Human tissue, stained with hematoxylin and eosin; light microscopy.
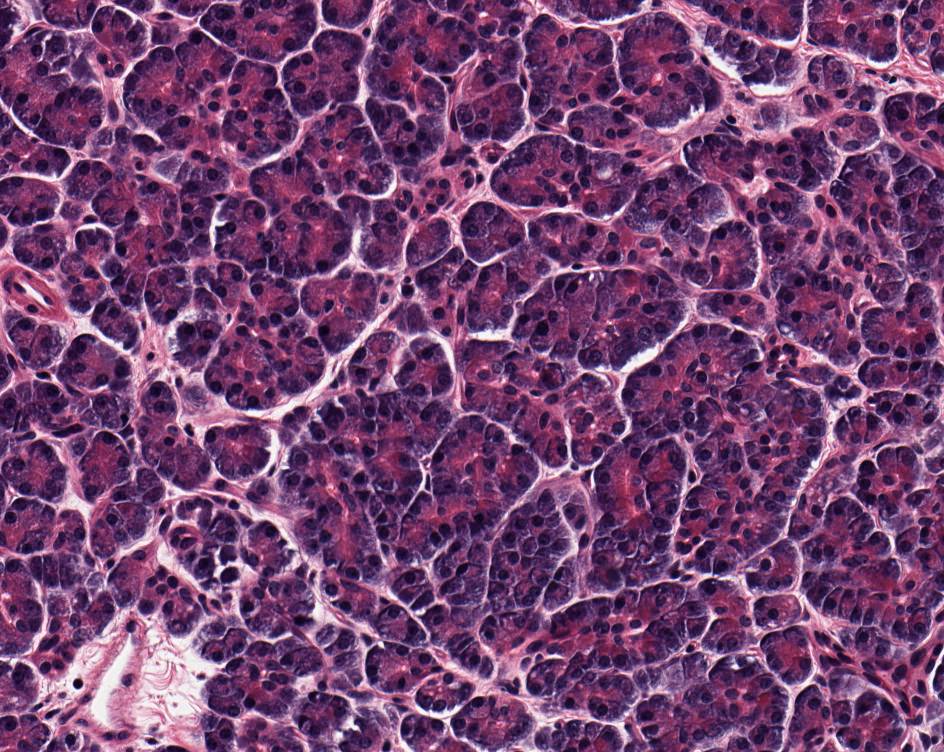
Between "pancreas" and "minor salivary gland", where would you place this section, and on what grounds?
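The answer is pancreas. Closely packed acini fill almost the whole field, grouped into small lobules by thin connective tissue strands. In each acinus the cytoplasm is pink toward the centre and deeper purple at the base, where the round, dark nuclei lie.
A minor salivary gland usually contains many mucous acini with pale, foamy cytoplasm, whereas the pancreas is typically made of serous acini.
At the lower left, a patch of loose, pale, wavy collagen breaks into the acini.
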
